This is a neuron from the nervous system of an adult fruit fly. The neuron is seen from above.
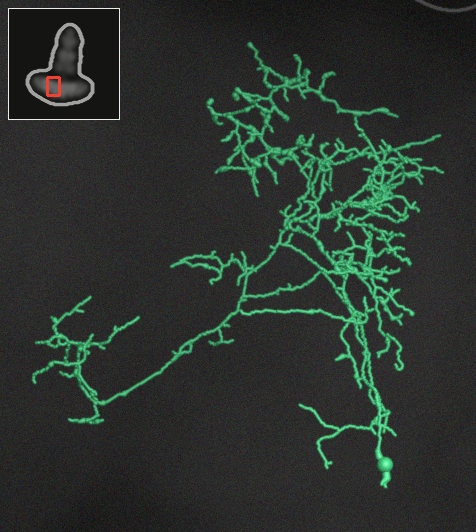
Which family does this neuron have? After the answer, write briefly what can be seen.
Its family is hemilineage SMPad2. Its broad class is central-brain intrinsic neuron. The cell body can be seen at the lower right of the picture. In this view it is about as wide as it is tall.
